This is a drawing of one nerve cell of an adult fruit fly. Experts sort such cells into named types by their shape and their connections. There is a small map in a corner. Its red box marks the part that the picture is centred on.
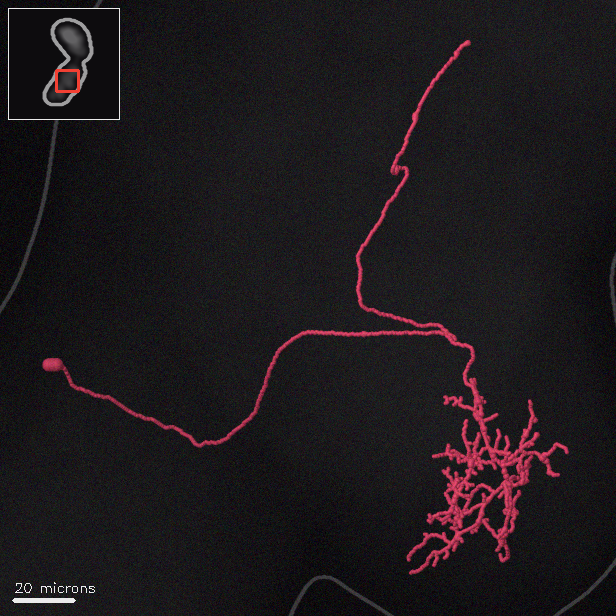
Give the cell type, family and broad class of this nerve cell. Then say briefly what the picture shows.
It is of cell type IN23B085. The family is hemilineage 23B. This is a nerve-cord intrinsic neuron. The cell body is on the left of the picture. By the scale bar it is about 180 microns tall in this view. Dozens of branch ends can be seen.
